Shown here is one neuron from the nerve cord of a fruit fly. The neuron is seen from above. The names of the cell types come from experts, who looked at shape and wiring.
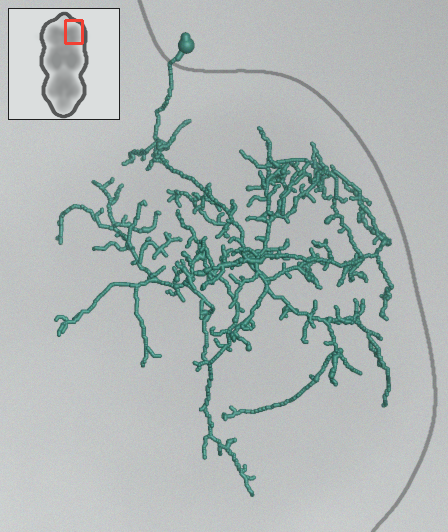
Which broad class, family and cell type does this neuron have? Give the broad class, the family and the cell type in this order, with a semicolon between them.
nerve-cord intrinsic neuron; hemilineage 08A; IN08A030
